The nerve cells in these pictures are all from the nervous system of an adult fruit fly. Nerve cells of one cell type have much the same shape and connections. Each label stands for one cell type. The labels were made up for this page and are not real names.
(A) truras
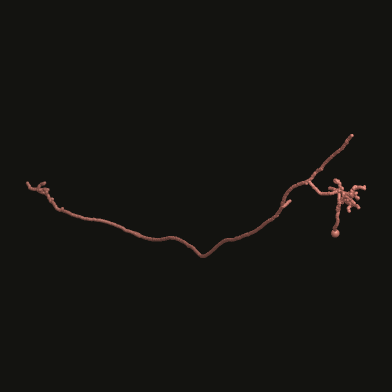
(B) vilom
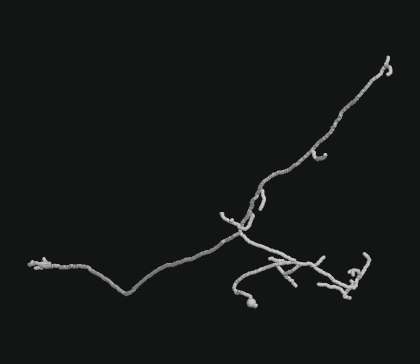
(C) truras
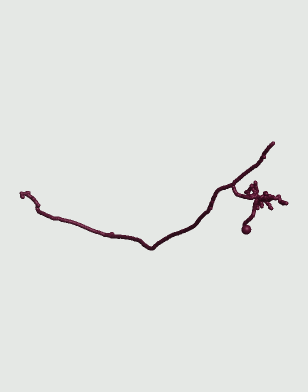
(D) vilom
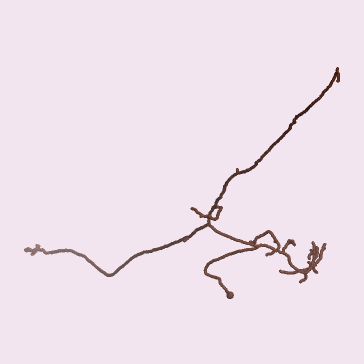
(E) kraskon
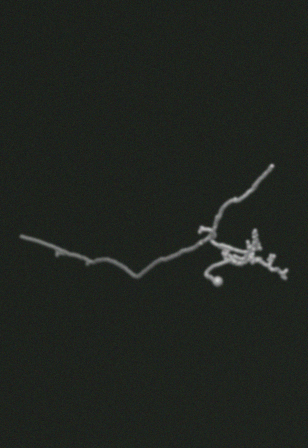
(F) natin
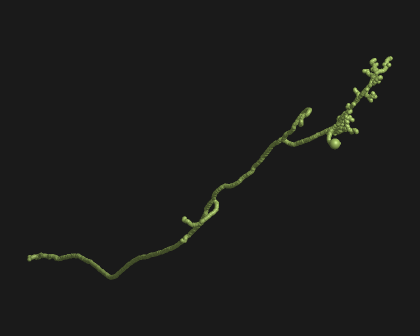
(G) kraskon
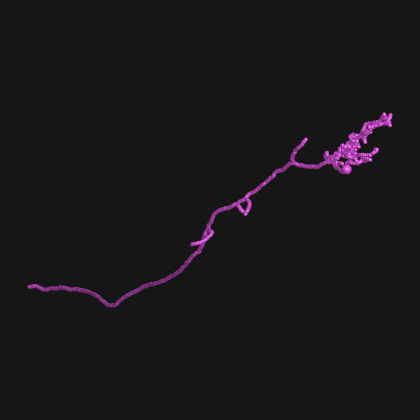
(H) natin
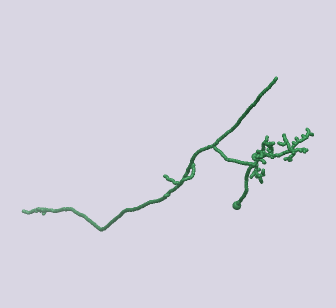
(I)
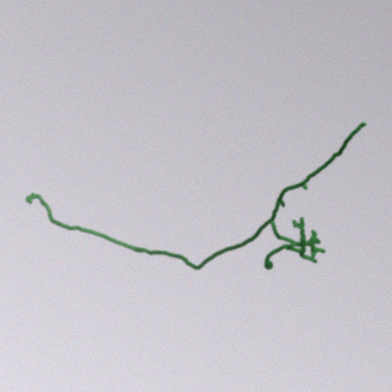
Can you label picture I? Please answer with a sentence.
It belongs to truras.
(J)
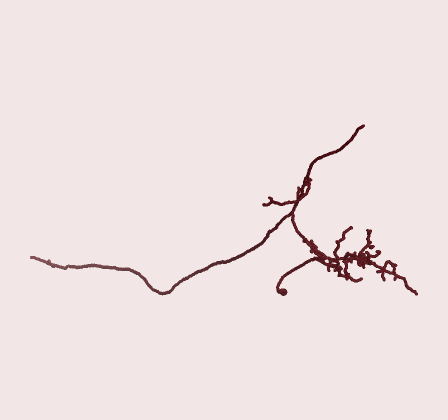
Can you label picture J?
It belongs to kraskon.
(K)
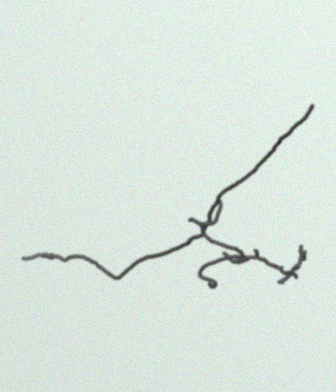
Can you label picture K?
It belongs to vilom.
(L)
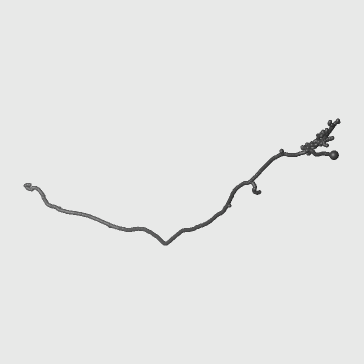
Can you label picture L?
It belongs to truras.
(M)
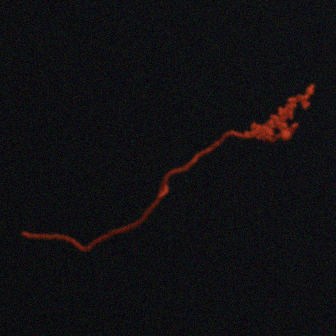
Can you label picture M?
It belongs to kraskon.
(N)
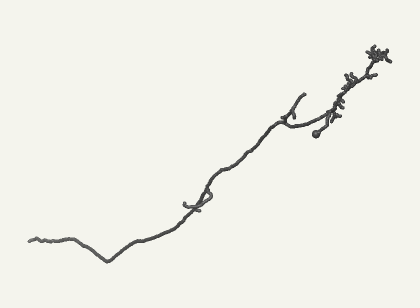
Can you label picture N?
It belongs to natin.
